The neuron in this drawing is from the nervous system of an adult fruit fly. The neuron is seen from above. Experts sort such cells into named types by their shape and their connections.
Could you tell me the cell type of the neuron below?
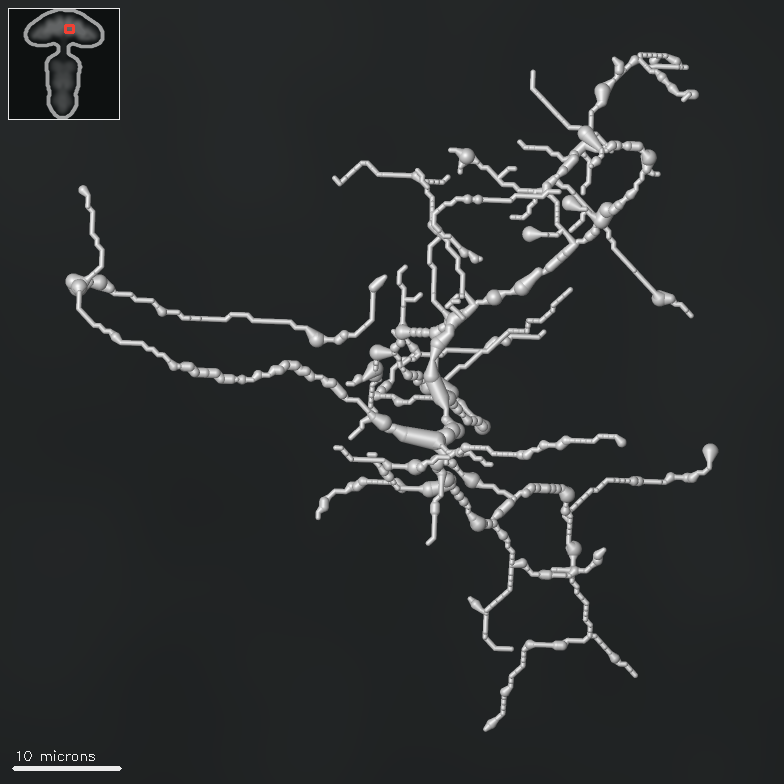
CB1731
